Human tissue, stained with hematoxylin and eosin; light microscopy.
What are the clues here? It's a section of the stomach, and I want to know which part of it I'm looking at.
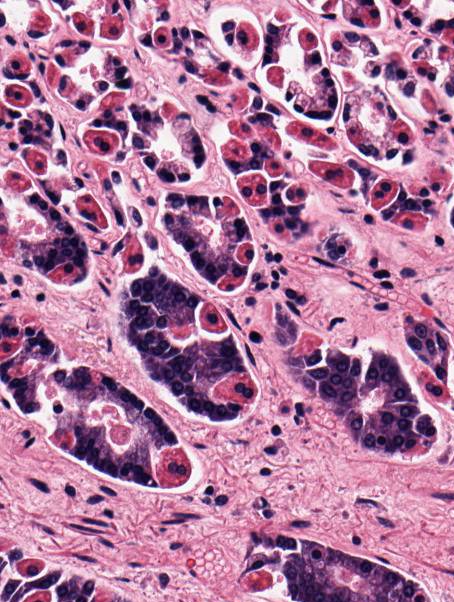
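These are fundic glands. Parietal cells, large and rounded with bright pink cytoplasm and a central round nucleus, are most numerous in the glands of the upper half of the field. Chief cells, with purple-blue granular cytoplasm and round basal nuclei, make up most of the lining of the larger glands in the lower half.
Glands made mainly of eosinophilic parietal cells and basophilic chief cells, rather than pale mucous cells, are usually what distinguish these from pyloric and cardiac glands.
In the purple-staining glands, scattered pink parietal cells sit at the outer edge, bulging toward the stroma. Gland lumens are narrow and slit-like, or not visible.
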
